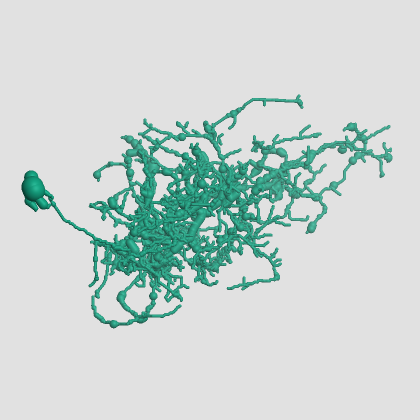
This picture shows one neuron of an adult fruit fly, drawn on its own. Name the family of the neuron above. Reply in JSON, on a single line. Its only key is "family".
{"family": "hemilineage 01B"}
